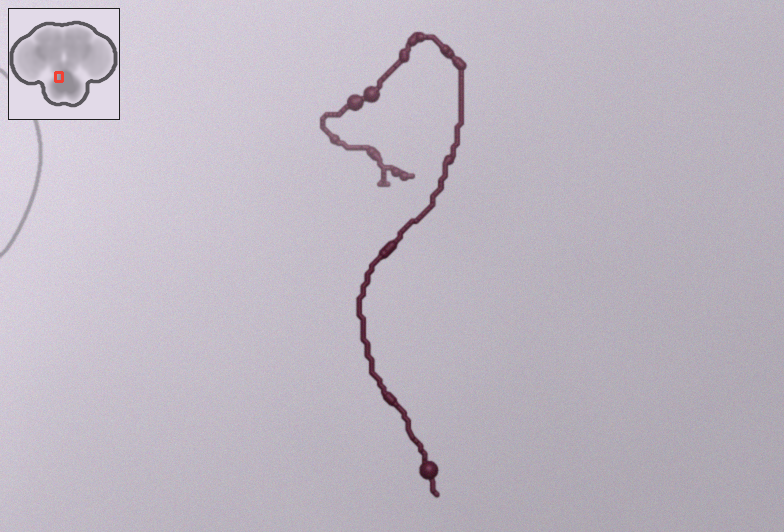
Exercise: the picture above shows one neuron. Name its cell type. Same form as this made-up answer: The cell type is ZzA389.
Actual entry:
The cell type is BM_InOm.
